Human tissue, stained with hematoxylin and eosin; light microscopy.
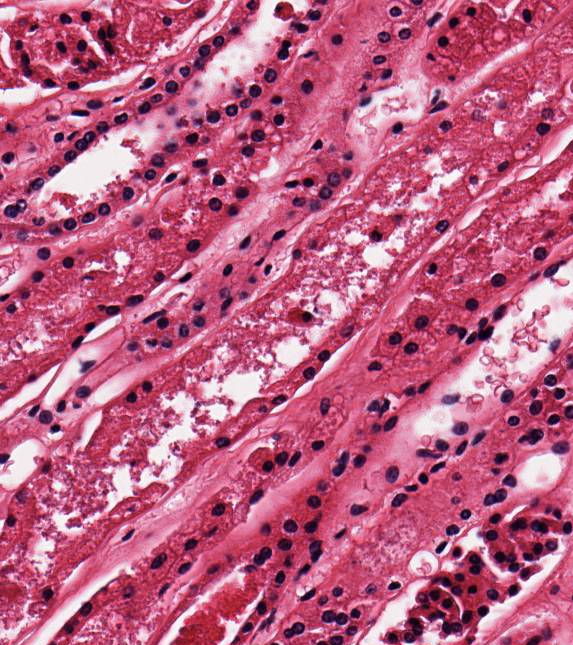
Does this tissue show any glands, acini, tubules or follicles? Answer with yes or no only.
Yes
